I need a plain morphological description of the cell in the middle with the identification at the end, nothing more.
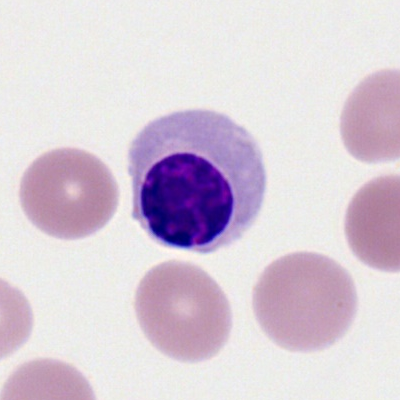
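The nucleus lies off-centre, displaced toward the lower left of the cell, and no nucleoli are visible within it. The cytoplasm is pale lavender-blue and free of granules. This cell is an erythroblast.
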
